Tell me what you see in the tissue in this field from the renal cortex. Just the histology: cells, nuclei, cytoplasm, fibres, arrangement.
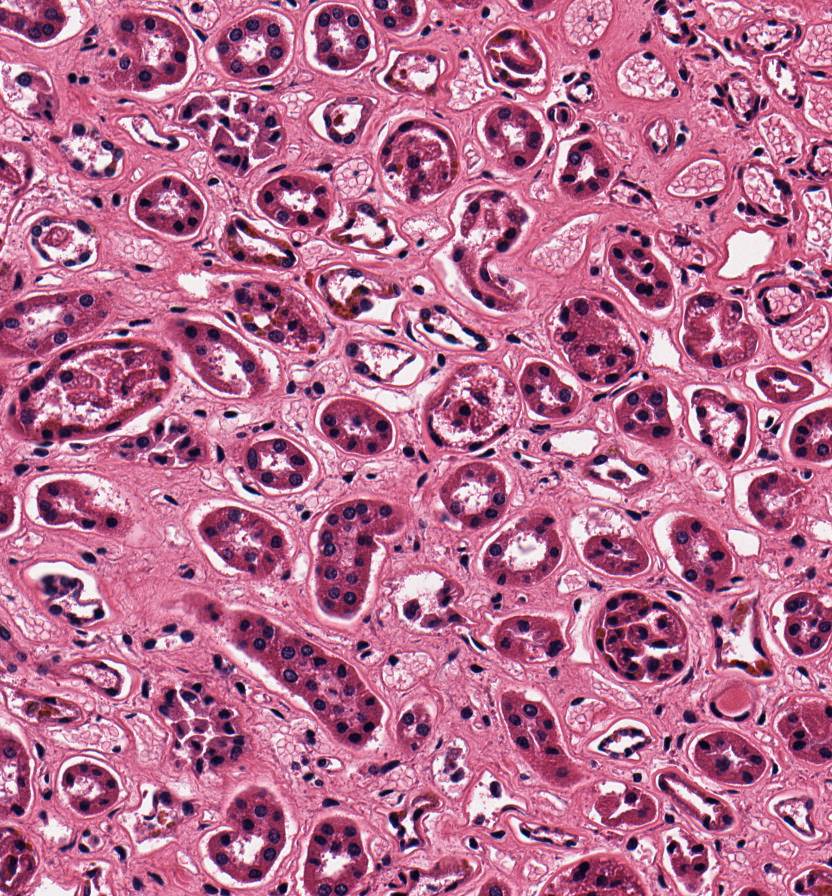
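Tubules mostly lined by a single layer of cuboidal cells with granular pink cytoplasm and round dark nuclei. Golden-brown granular pigment in the cells and lumens of scattered tubules throughout the field. Widened bands of pale pink fibrous stroma with scattered spindle-shaped nuclei separate the tubules. Lower left-centre: one tubule cut lengthwise, seen as a long, straight cord of cells.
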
